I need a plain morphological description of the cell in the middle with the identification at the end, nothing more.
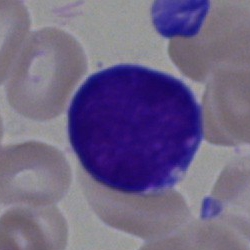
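Round and smooth in outline, the cell is almost entirely taken up by its nucleus, leaving very scant cytoplasm. Dense, dark blue-purple chromatin carries faint lighter mottling. No granules can be seen anywhere in the cell. It is a blast.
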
